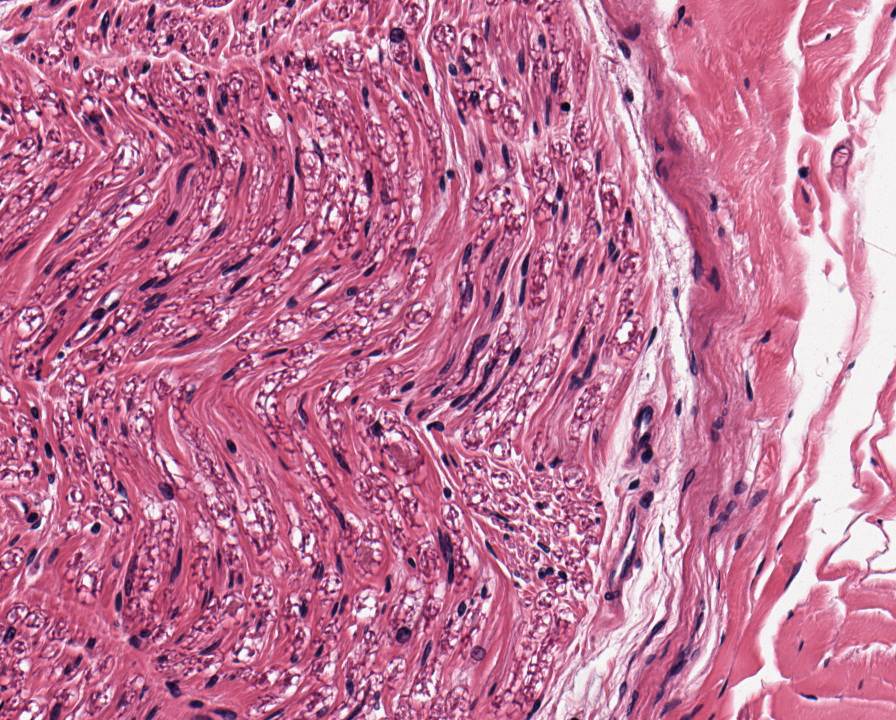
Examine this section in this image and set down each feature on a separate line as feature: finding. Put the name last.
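Bundle: densely packed fibres, left two-thirds, running roughly top to bottom
Fibres: regular wavy, zigzag course
Nuclei: elongated, dark, wavy, parallel to the fibres
Right edge: band of denser pink fibrous tissue, flattened nuclei along it
Name: tibial nerve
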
